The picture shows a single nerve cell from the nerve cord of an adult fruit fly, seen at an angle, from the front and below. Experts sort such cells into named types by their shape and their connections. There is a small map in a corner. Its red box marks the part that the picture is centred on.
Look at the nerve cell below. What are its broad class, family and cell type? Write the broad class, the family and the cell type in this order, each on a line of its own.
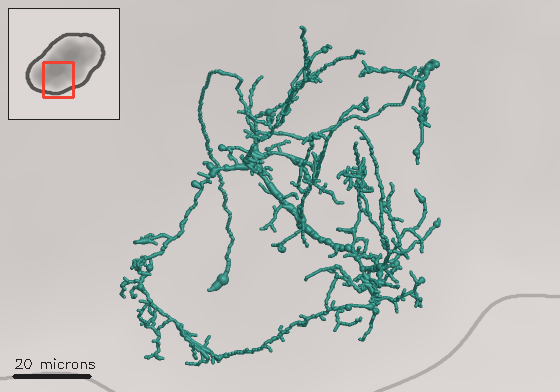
nerve-cord intrinsic neuron
hemilineage 03A
IN03A075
